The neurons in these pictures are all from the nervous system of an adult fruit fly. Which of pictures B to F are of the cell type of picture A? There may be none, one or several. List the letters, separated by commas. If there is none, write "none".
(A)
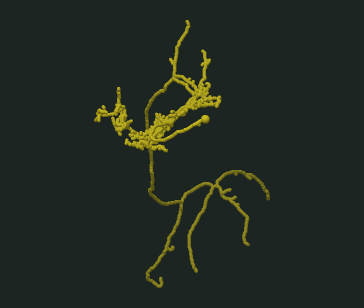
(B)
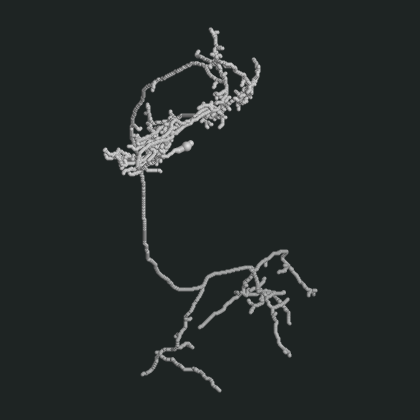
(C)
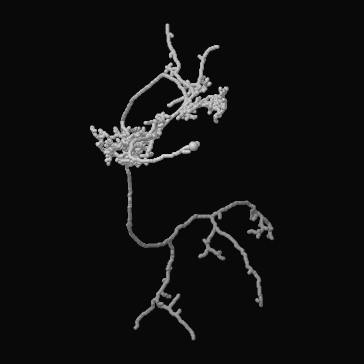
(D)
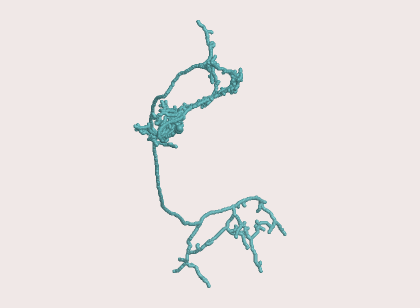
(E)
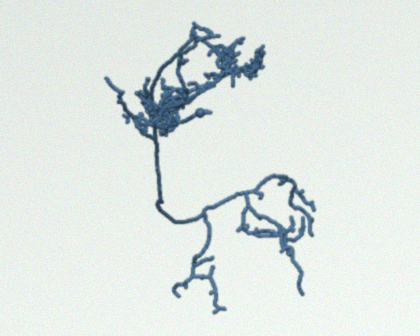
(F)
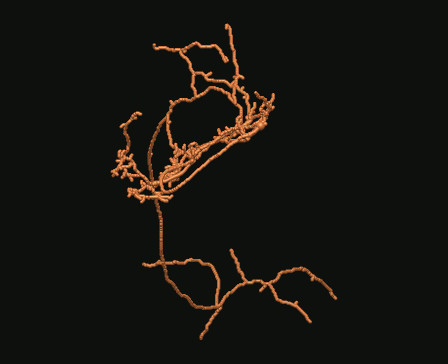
F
